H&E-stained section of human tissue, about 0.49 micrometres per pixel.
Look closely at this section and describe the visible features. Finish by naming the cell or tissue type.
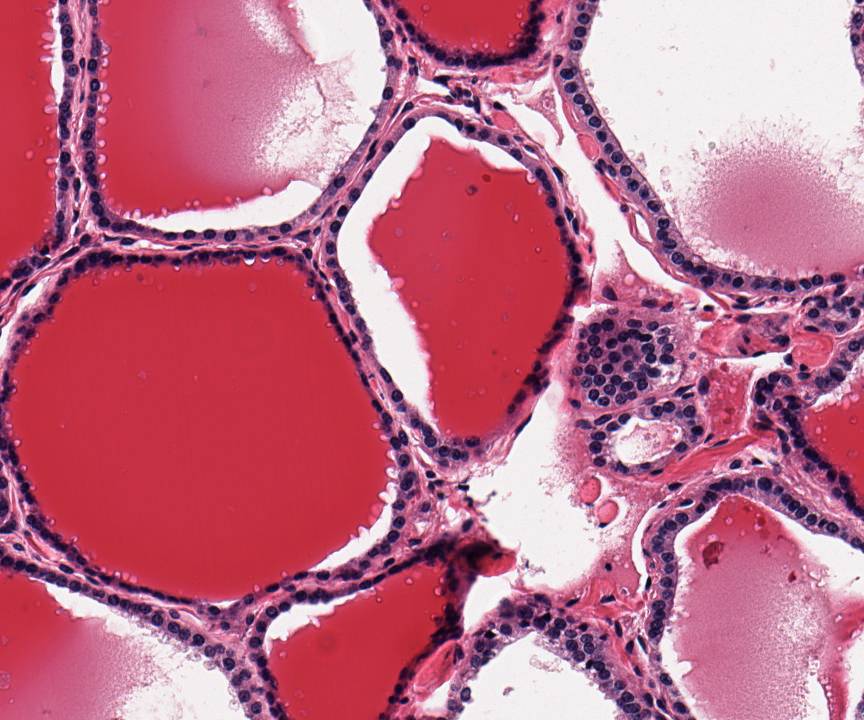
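Closely packed follicles fill the whole field here, large, rounded to polygonal and closed, with thin partitions between them. Most hold homogeneous, deep pink-red colloid. Each is lined by a single layer of flattened to low cuboidal cells, whose nuclei are small, round and uniformly dark. This is thyroid.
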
